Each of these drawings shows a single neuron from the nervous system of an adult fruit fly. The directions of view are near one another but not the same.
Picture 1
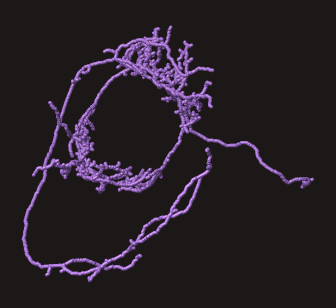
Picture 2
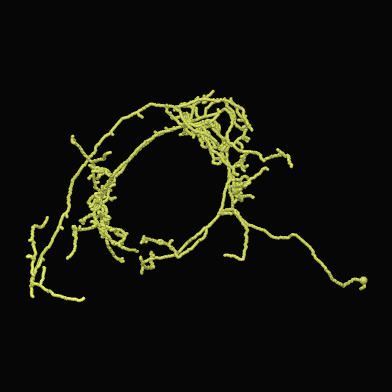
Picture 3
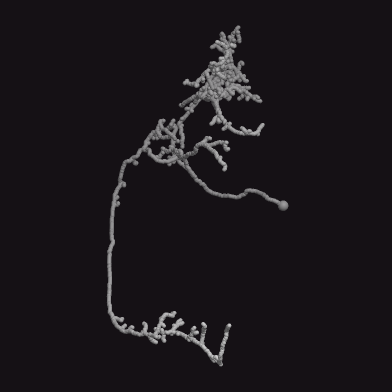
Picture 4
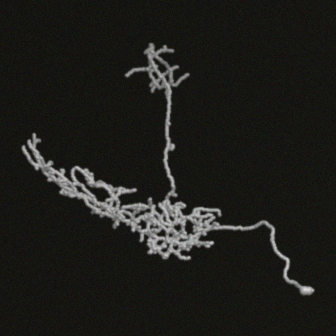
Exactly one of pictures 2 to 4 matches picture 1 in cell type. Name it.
2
